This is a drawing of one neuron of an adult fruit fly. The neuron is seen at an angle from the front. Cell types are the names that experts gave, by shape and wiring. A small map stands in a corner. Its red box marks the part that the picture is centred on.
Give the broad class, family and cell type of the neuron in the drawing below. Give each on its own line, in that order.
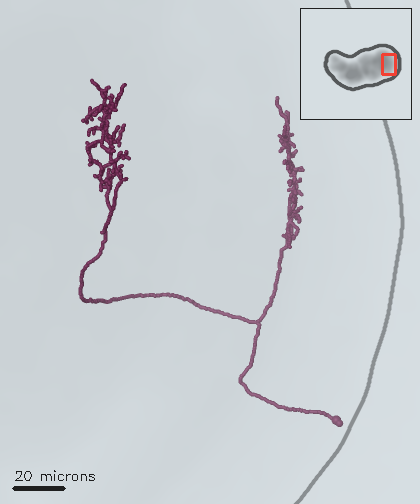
optic-lobe intrinsic neuron
Tm
Tm30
